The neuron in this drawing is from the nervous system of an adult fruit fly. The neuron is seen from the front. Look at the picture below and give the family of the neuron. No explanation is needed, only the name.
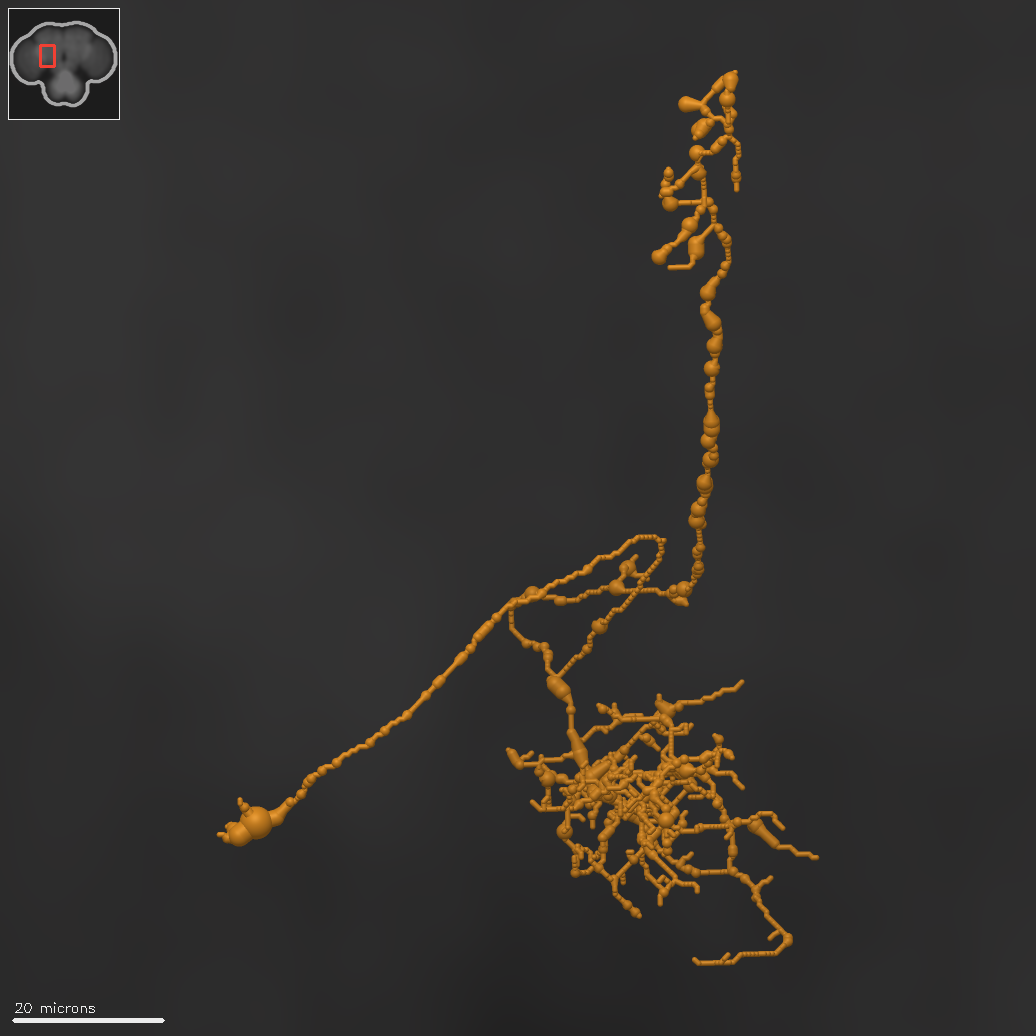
hemilineage WEDa2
